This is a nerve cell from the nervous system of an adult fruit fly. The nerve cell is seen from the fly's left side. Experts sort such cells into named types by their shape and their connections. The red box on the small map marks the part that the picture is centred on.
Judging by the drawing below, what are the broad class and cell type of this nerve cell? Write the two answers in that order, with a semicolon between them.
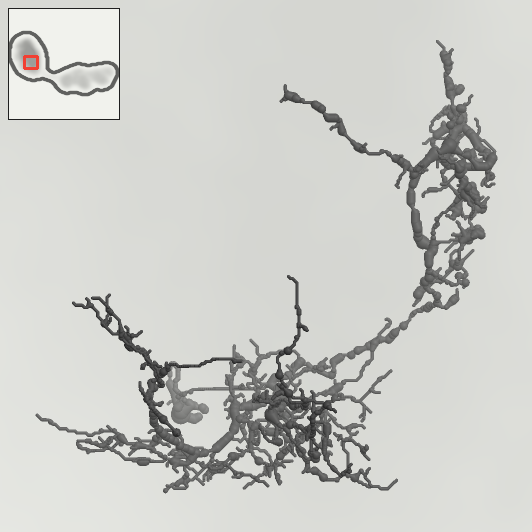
central-brain intrinsic neuron; GNG306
